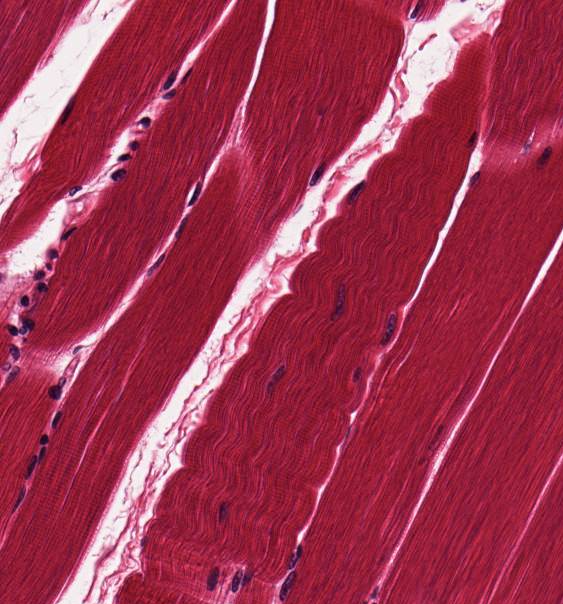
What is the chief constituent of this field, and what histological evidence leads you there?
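Skeletal muscle occupies the field. Its unbranched fibres, which do not join their neighbours, carry fine, regular cross-striations across their width. Their nuclei are dark, elongated and flattened, lying at the fibre edges rather than centrally.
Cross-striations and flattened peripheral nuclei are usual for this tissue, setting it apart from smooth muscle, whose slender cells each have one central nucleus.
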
